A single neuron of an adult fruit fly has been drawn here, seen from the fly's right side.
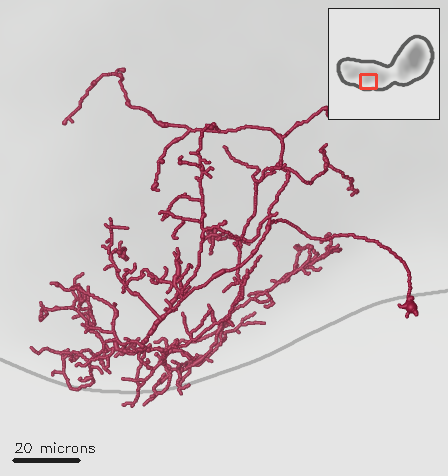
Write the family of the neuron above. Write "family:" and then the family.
family: hemilineage 16B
